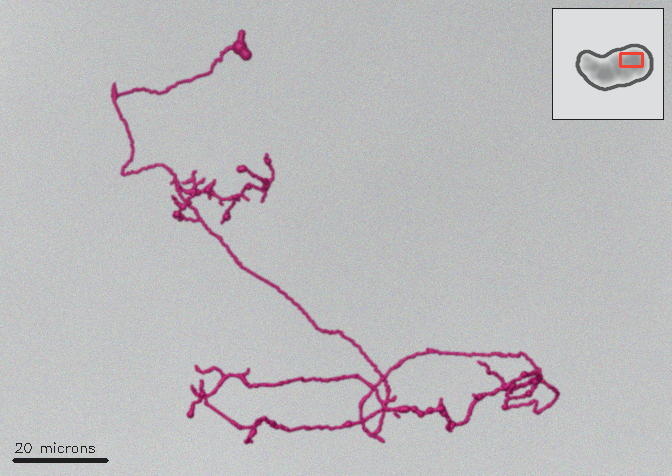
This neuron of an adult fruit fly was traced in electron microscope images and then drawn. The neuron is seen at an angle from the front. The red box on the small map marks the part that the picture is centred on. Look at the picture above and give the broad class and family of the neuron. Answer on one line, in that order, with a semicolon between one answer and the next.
central-brain intrinsic neuron; class Kenyon Cell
